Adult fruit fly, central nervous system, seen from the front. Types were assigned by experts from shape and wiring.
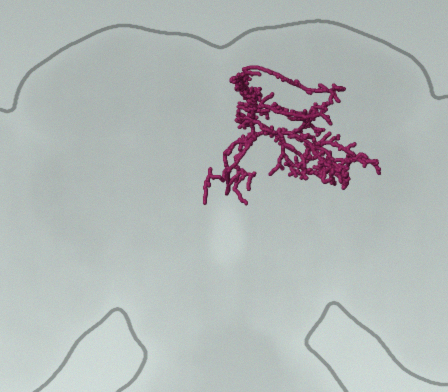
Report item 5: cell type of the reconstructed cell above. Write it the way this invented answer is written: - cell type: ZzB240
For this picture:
- cell type: SMP547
